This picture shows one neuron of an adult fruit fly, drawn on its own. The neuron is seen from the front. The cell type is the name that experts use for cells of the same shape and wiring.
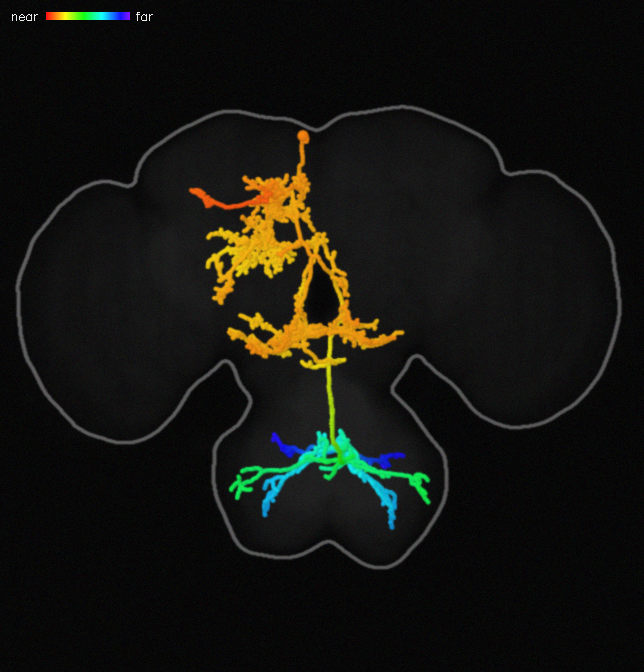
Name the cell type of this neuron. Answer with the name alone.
DNp10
